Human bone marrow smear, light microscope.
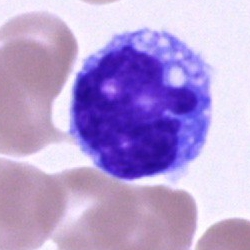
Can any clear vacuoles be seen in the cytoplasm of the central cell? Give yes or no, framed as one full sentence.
Yes, the cytoplasm of this cell is vacuolated, with one or more clear vacuoles.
